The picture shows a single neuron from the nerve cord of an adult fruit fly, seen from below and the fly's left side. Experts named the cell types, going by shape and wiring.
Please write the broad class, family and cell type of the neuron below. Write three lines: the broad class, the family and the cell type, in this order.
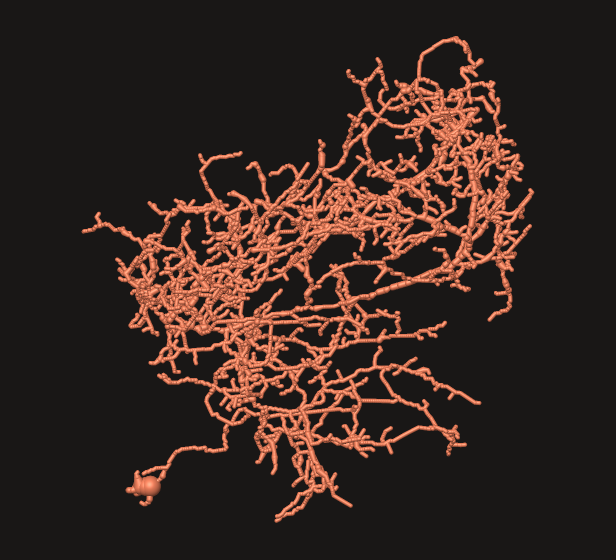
nerve-cord intrinsic neuron
hemilineage 14A
IN14A006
